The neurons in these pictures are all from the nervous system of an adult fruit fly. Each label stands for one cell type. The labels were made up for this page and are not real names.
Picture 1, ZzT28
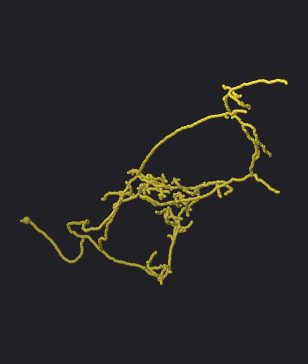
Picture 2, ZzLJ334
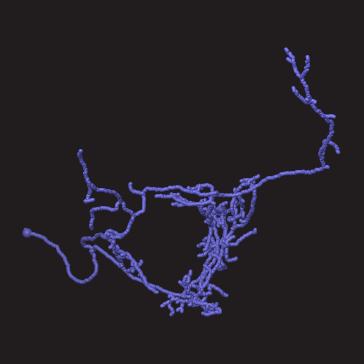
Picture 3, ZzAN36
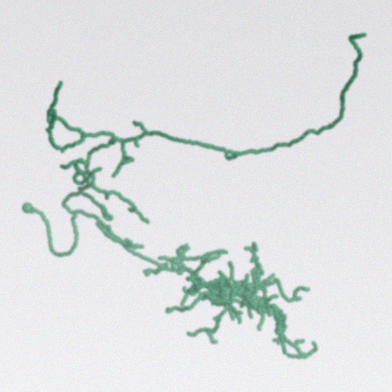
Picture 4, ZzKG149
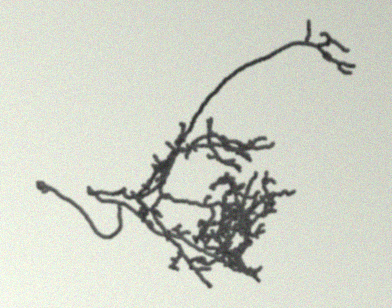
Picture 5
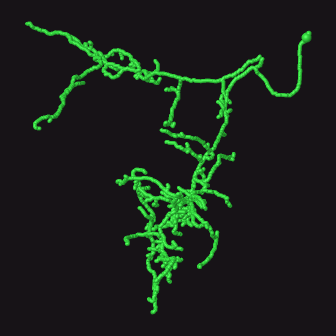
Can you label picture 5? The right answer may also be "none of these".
ZzAN36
